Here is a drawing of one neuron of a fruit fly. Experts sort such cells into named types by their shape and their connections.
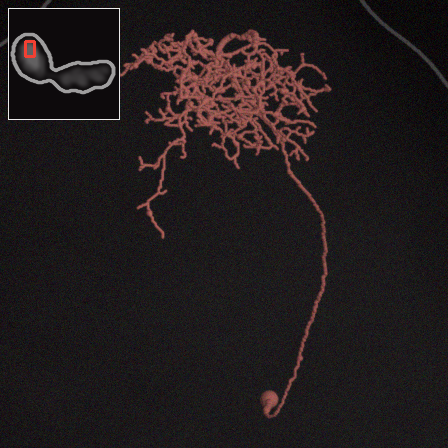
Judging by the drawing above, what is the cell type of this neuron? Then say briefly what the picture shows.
The cell type is SMP034. This is a central-brain intrinsic neuron. The cell body is at the bottom of the picture. The picture shows dozens of branch ends.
